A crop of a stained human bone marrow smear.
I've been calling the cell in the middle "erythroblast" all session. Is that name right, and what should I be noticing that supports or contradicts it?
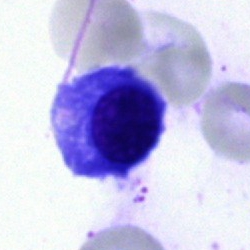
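Cytoplasm: deep blue. Goes with plasma cell.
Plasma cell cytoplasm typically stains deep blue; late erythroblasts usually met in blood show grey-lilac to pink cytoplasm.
Widest band of cytoplasm: left of the nucleus. Goes with plasma cell, against erythroblast.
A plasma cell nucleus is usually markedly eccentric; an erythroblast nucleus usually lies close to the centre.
Chromatin: dark purple, dense. Also seen: roughly round outline with a slightly bumpy edge, a few small paler patches on the left, no distinct granules. Verdict: not erythroblast; plasma cell.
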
